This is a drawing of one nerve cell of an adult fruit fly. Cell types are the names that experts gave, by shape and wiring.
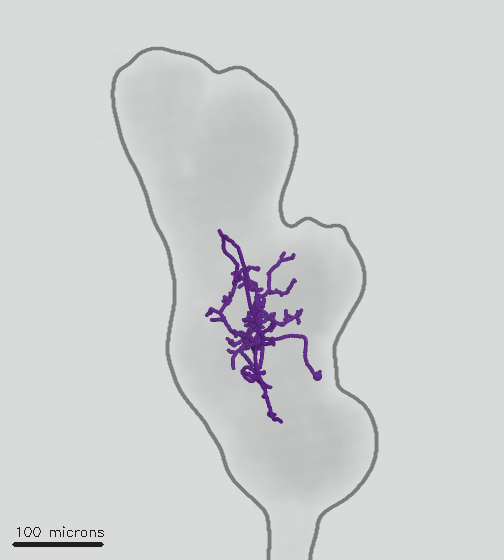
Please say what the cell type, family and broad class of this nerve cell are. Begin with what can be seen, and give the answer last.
By the scale bar it is about 200 microns tall in this view. As drawn here it is taller than it is wide. It is of cell type IN07B044. Its family is hemilineage 07B. This is a nerve-cord intrinsic neuron.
